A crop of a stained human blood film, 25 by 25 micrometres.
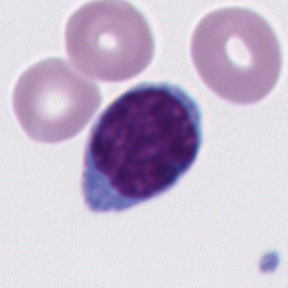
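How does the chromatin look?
Dark purple, with a mottled, clumped texture.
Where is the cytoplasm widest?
Only a thin rim, except for a wider patch at the lower left.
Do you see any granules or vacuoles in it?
Neither distinct granules nor vacuoles.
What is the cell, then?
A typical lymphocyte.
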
